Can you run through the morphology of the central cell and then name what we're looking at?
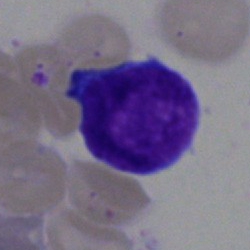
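Shape comes first: roughly round, with a smooth edge everywhere but the upper left, where a small blunt bleb of cytoplasm juts out. Colour of the cytoplasm: deep blue. Granules: none visible. This is a lymphocyte.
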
